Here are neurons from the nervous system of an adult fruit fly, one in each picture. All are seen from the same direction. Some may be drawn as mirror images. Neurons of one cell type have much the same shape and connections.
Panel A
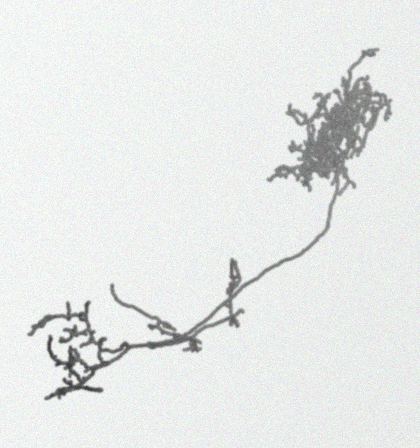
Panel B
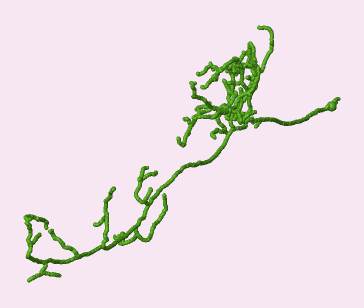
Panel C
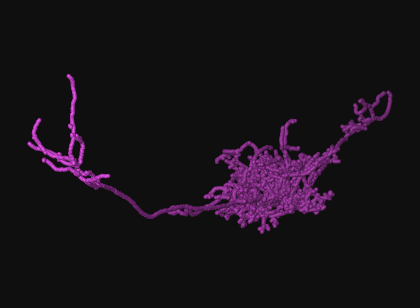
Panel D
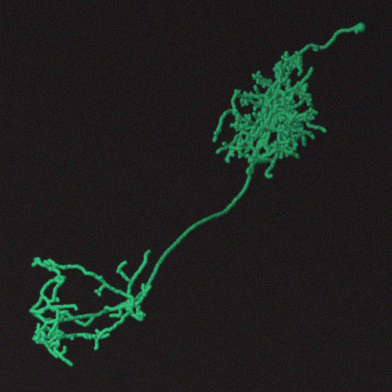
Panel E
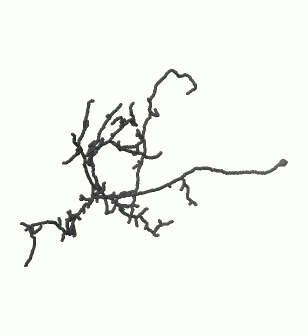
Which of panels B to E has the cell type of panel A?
Panel D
